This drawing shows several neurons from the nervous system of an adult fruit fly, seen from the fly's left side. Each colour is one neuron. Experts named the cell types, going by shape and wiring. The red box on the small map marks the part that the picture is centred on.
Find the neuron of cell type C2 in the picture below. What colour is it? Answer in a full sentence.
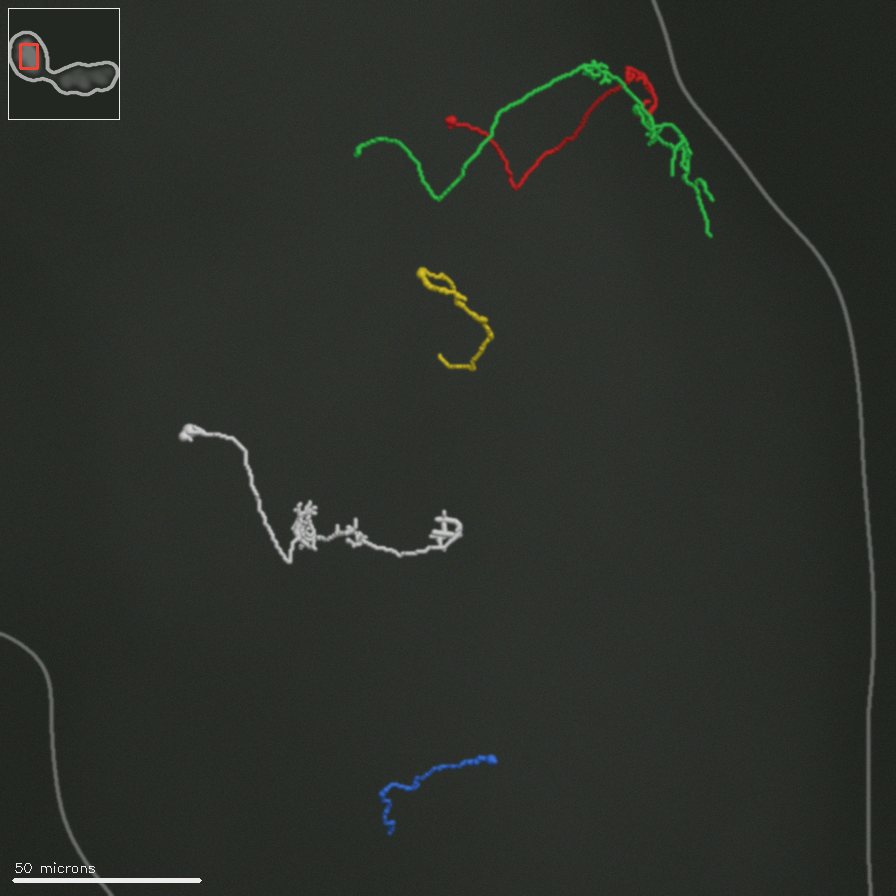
The colour is green.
